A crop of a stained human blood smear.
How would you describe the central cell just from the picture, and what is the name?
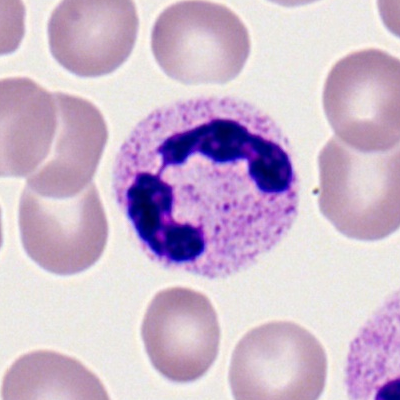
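First, the nucleus: a curved, lobed band wrapping around the upper and left sides of the cell. Next, the chromatin, which is dark purple and coarsely clumped. Then the cytoplasm, plentiful, pale pink and filled with small purplish granules. Finally, the name: segmented neutrophil.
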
